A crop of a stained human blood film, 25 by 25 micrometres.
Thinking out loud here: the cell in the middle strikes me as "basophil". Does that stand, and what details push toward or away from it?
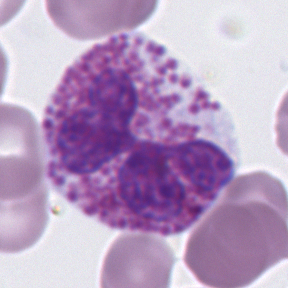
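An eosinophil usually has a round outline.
This one is round and smooth, which goes with eosinophil.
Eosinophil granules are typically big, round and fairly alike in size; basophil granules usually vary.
These are coarse, round, fairly even and reddish-purple, siding with eosinophil over basophil.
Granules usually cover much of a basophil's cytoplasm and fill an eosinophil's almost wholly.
The packed cytoplasm here would suit either.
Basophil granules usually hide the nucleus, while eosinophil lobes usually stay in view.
Here two lobes show, the chromatin dark purple and coarsely clumped, no nucleoli: against basophil. So this is an eosinophil, not a basophil.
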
